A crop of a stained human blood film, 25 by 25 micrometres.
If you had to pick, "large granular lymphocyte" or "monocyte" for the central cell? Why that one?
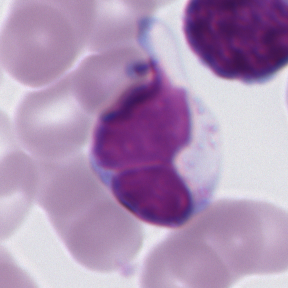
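I'd call this a large granular lymphocyte rather than a monocyte.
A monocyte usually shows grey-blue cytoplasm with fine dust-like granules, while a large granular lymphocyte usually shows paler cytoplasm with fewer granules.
Here the cytoplasm is pale, nearly colourless, and the fine pinkish-purple granules in it are scattered only sparsely, and that is what decides it for me. That cytoplasm lies mainly on the right side of the nucleus. The nucleus itself is divided into two lobes, a larger one above and a smaller one below, and a thin pale strand reaches upward from the top of the cell.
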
